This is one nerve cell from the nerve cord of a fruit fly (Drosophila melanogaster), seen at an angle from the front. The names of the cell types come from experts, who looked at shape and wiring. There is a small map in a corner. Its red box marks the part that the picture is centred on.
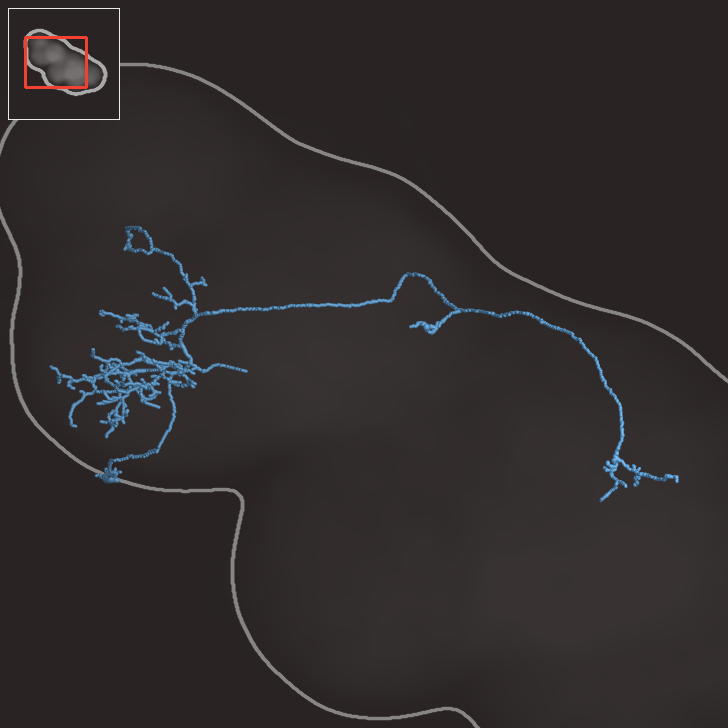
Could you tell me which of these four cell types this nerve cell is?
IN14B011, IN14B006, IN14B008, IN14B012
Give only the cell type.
IN14B012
